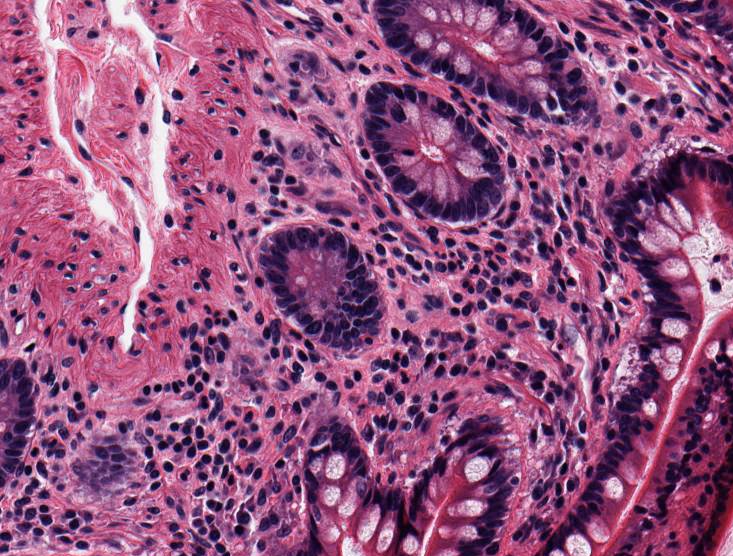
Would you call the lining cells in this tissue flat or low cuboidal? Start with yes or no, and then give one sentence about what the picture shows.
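No. The glands are lined by a single layer of tall columnar cells whose dark nuclei sit at the outer, basal edge.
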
